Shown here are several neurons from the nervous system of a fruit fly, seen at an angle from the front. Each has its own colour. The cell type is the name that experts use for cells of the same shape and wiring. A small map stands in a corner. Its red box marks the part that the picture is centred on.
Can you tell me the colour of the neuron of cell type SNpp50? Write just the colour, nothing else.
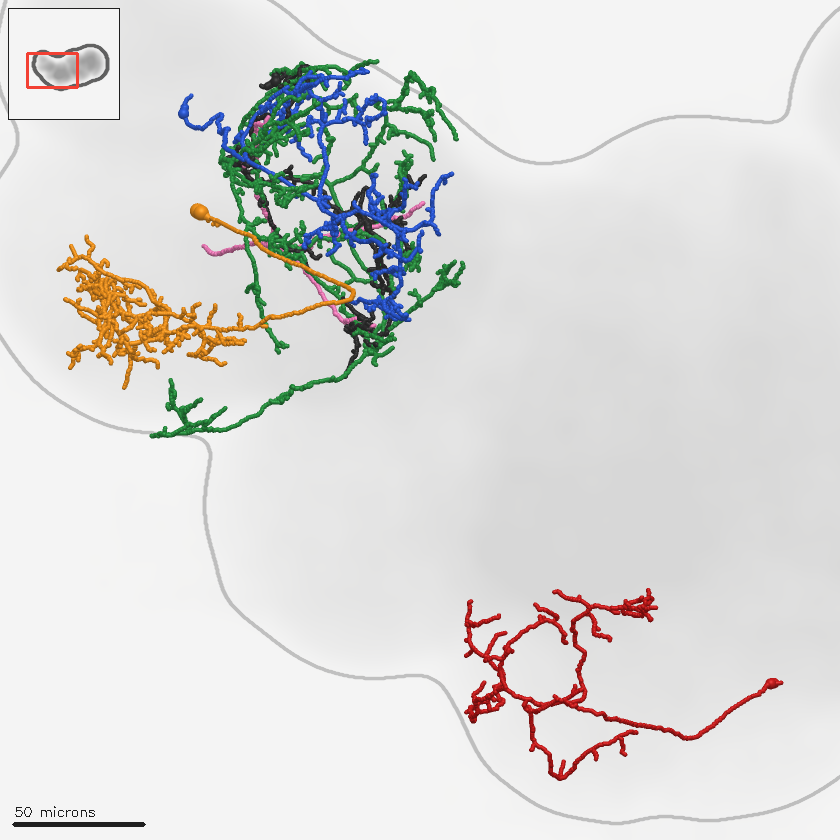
pink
